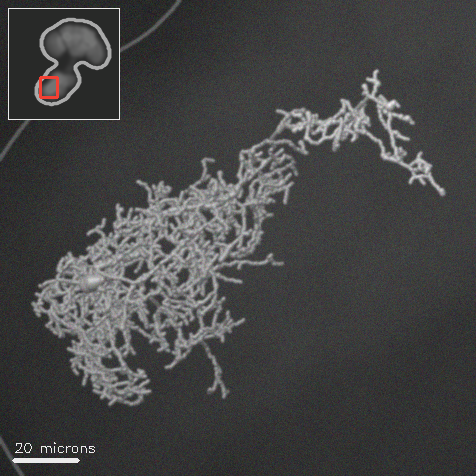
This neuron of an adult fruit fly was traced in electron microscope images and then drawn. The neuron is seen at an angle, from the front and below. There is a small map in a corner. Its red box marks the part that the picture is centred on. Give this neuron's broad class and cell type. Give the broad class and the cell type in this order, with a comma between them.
nerve-cord intrinsic neuron, INXXX217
